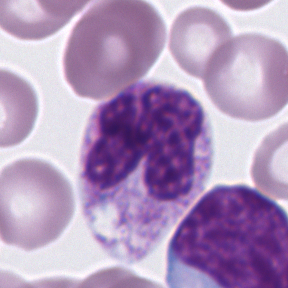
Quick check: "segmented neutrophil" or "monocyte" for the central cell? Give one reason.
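My answer is segmented neutrophil. I see the nucleus sitting in the upper part of the cell, its chromatin dark purple and coarsely clumped. Fine violet granules are scattered through the cytoplasm, and a clear unstained patch lies at its lower left.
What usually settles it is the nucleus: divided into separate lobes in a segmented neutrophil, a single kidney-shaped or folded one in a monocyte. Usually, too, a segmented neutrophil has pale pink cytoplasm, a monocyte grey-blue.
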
